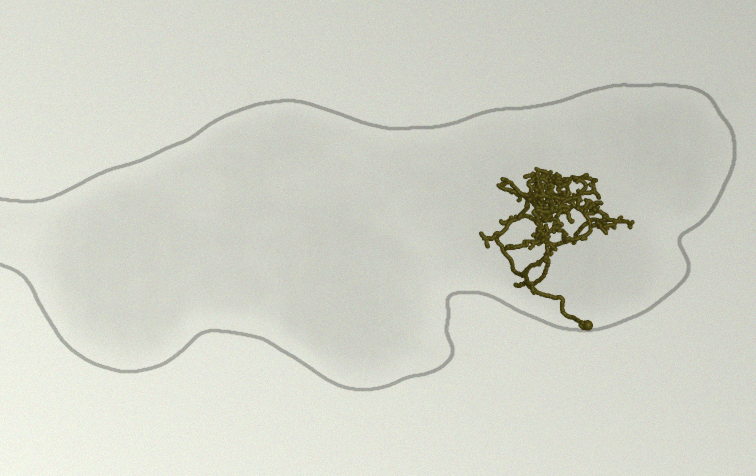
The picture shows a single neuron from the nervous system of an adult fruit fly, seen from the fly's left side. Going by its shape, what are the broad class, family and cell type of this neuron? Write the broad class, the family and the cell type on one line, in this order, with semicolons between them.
nerve-cord intrinsic neuron; hemilineage 16B; IN16B053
